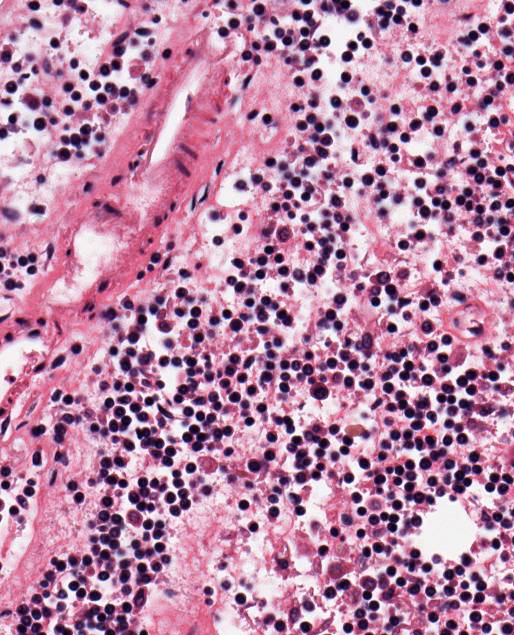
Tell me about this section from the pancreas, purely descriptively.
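Most of the field is an unorganised, diffuse sheet of small round cells with small, round, densely dark nuclei, and no follicles or other structured units. Fewer, larger cells with ampler pink cytoplasm lie scattered among them. A pink-walled vessel with elongated nuclei crosses the upper left diagonally.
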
